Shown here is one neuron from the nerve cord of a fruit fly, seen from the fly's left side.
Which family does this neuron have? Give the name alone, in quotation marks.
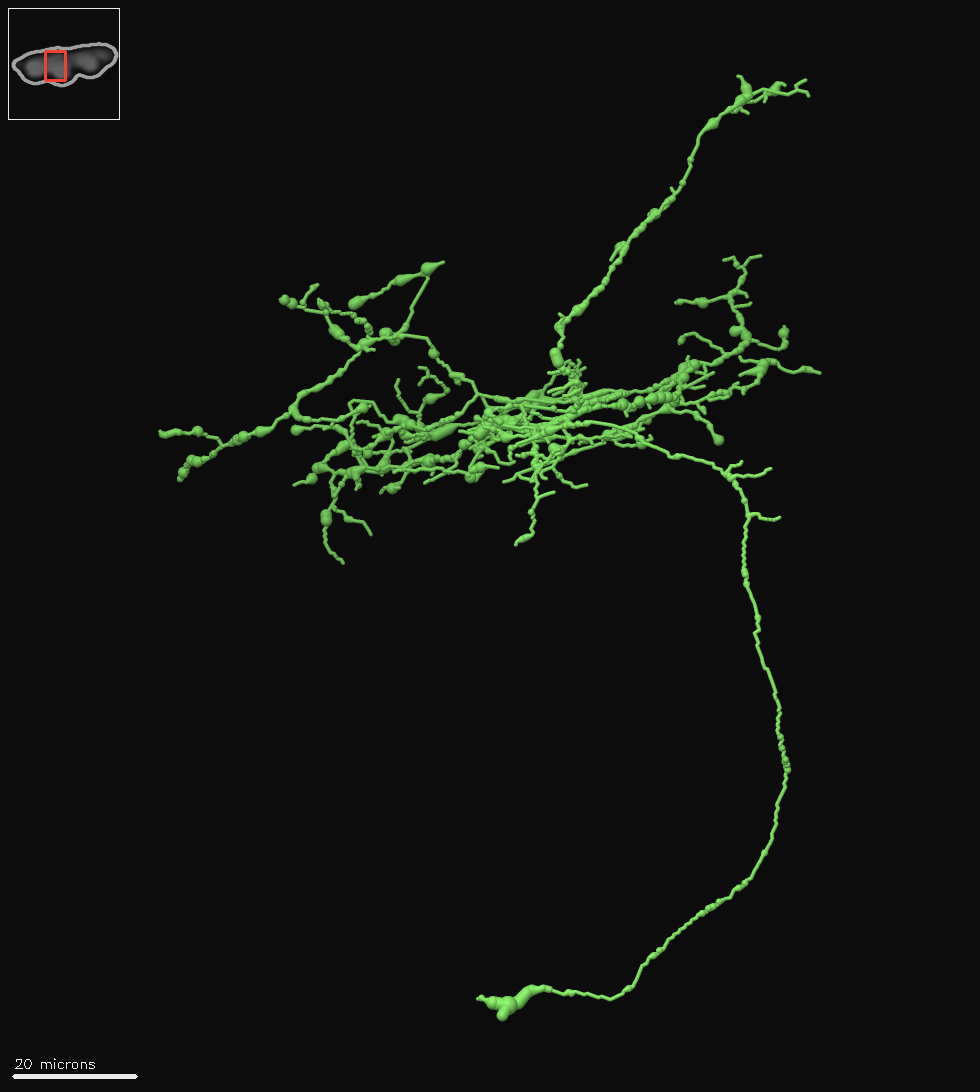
"hemilineage 06B"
